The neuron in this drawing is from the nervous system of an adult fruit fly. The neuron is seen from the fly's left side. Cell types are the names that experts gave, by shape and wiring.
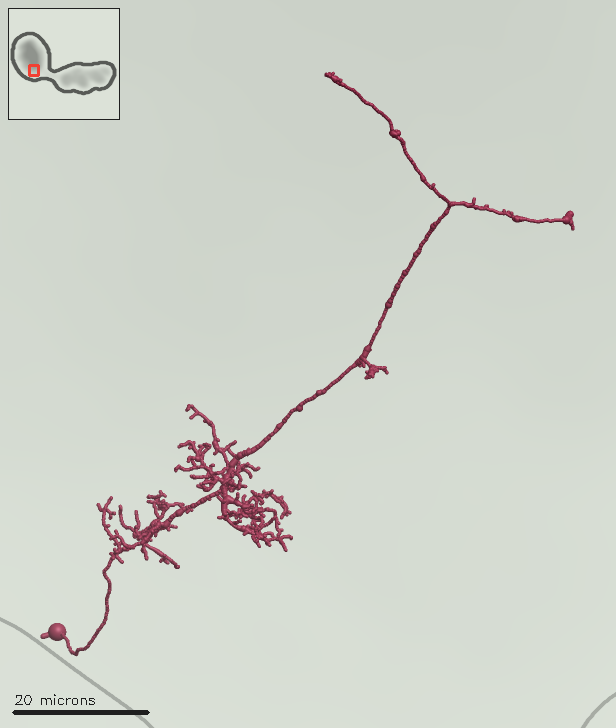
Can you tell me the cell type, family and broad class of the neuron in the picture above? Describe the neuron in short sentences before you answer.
The cell body is at the lower left of the picture. From top to bottom in the picture it spans about 85 microns. Dozens of branch ends can be seen. Its cell type is TmY3. Its family is TmY. Its broad class is optic-lobe intrinsic neuron.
